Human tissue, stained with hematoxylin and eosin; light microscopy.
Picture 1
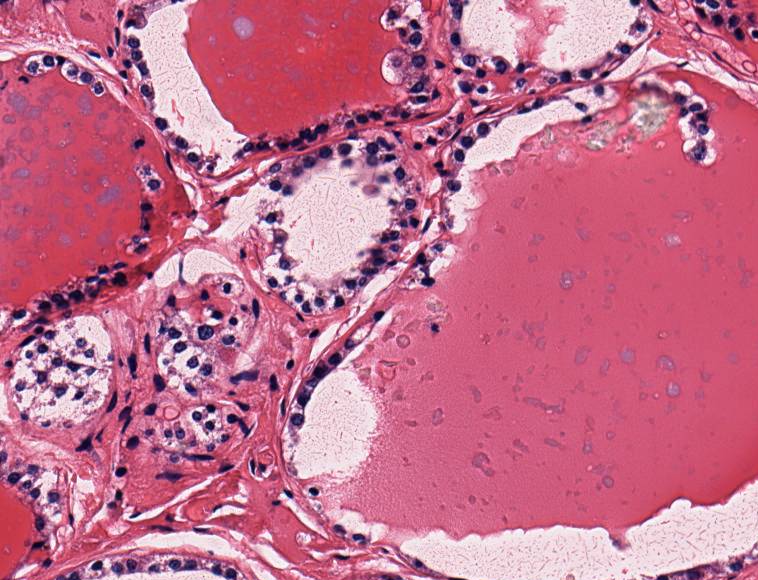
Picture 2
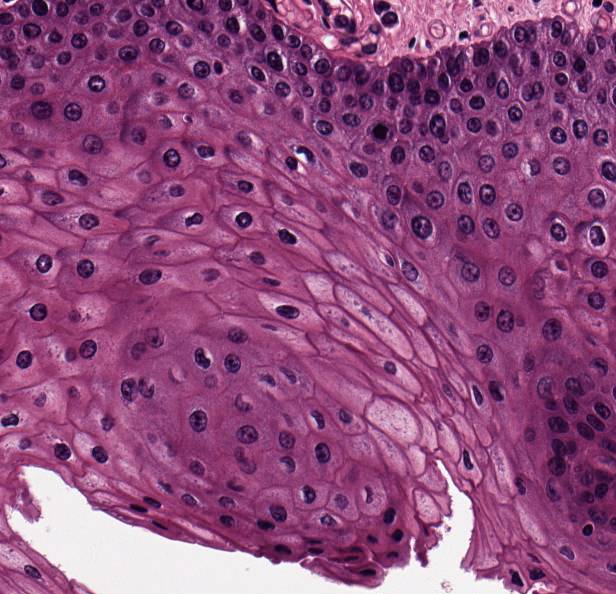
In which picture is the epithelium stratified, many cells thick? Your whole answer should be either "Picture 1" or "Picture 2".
Picture 2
